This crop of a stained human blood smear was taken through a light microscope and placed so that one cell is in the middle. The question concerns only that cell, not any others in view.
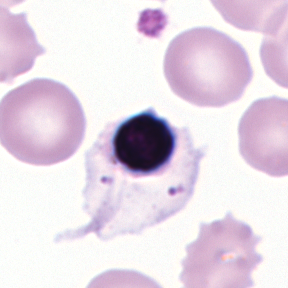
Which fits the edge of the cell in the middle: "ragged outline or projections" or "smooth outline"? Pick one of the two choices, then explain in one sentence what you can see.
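Ragged outline or projections. The cell outline is irregular, with a tapering extension to the lower left.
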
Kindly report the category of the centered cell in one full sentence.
The crop shows an erythroblast in its centre.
